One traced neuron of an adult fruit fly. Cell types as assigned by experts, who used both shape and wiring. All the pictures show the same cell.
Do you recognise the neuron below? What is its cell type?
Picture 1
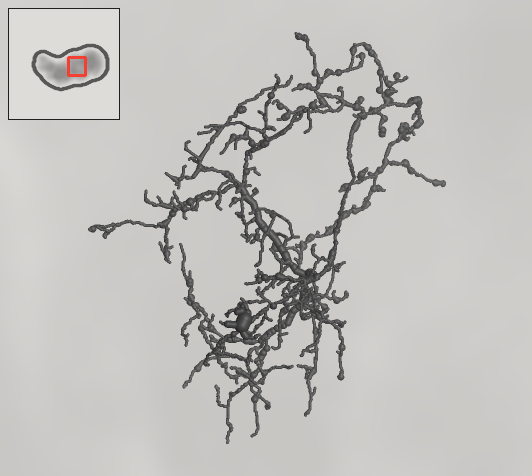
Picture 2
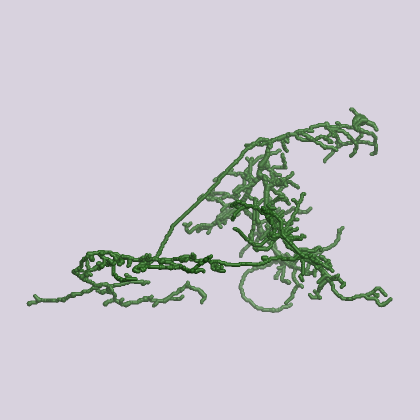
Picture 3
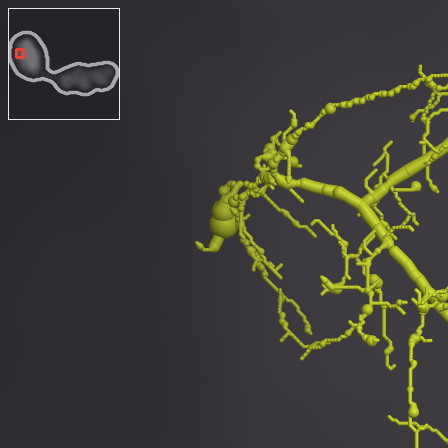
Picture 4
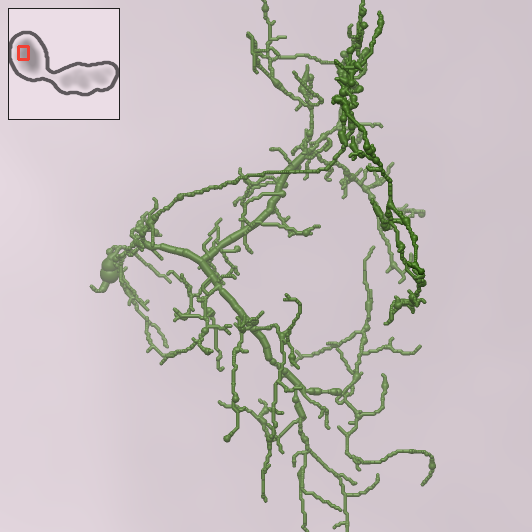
aSP10A_a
